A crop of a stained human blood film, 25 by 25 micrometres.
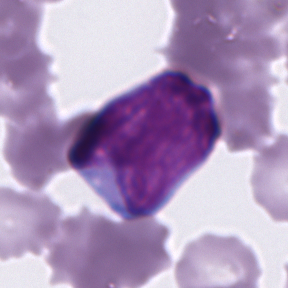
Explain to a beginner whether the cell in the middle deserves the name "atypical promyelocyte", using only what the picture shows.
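I'd call this a myeloblast rather than an atypical promyelocyte. What settles it for me is the cytoplasm: I see no granules in it.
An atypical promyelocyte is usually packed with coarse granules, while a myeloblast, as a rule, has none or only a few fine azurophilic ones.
So the granule-free cytoplasm here counts for myeloblast and against atypical promyelocyte. Looking at the rest, the nucleus fills most of the cell, and the scant, pale blue cytoplasm lies mostly as a wedge at the lower left. The outline is angular, with fairly straight edges and corners. Red cells lie close around it, nearest at the upper right and left.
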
